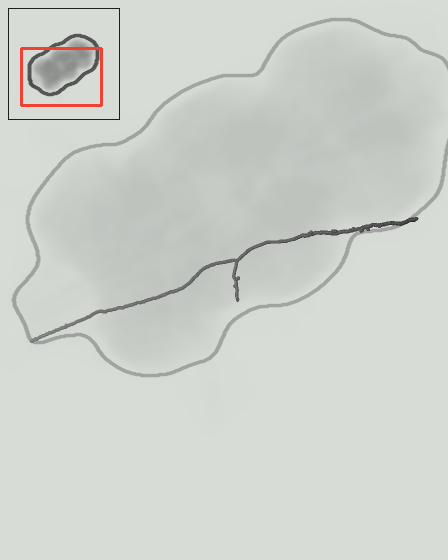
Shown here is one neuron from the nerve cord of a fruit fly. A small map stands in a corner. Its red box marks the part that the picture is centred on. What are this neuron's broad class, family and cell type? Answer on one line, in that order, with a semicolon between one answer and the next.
sensory neuron ascending to the brain; class mechanosensory proprioceptive; SApp01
